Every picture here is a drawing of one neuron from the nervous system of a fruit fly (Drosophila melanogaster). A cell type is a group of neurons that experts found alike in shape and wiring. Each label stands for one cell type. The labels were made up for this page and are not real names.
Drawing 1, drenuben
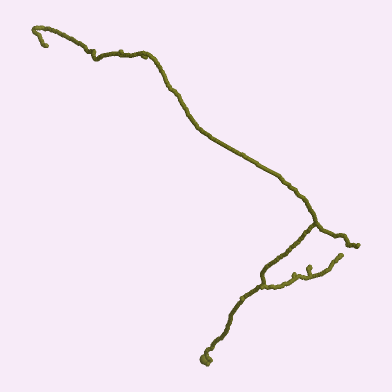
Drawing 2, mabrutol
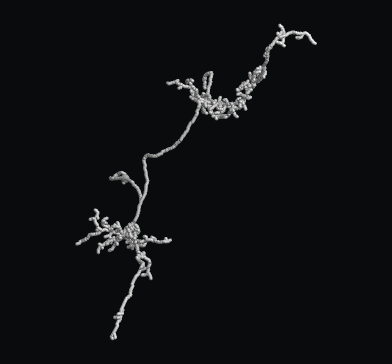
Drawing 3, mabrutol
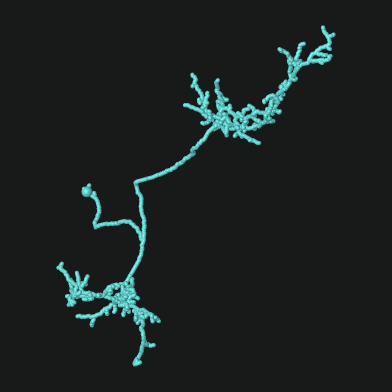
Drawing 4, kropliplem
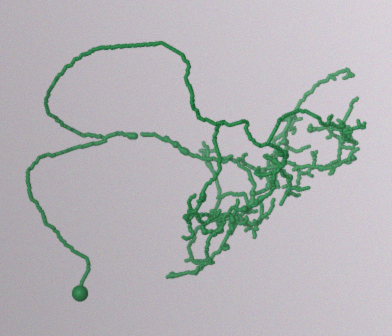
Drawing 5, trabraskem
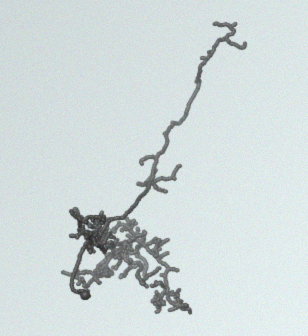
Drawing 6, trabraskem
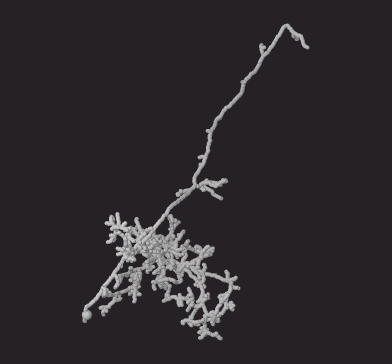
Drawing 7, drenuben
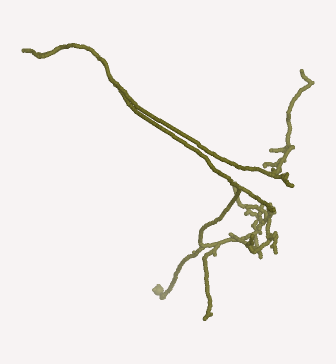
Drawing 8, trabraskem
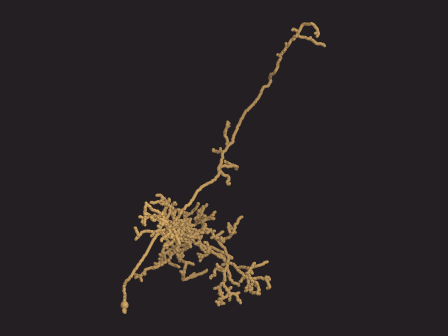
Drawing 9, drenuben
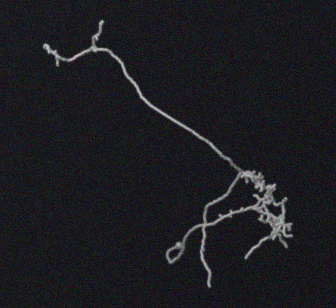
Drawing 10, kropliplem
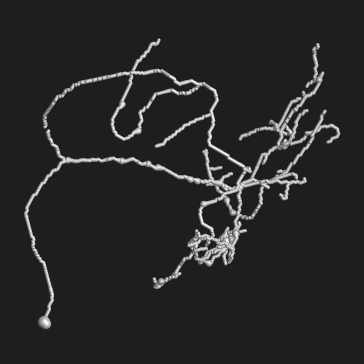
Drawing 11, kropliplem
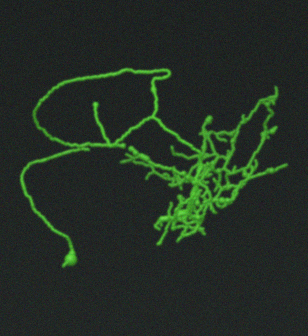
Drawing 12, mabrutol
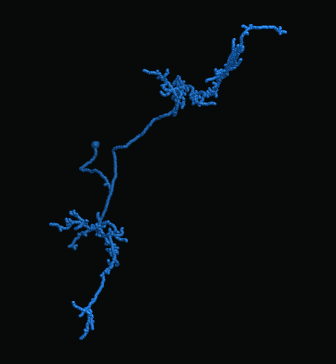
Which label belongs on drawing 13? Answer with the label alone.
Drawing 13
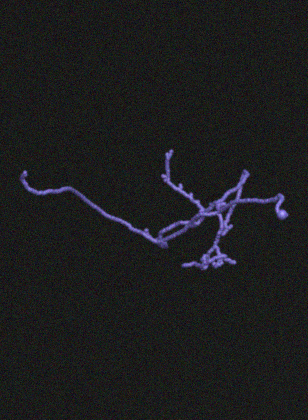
drenuben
